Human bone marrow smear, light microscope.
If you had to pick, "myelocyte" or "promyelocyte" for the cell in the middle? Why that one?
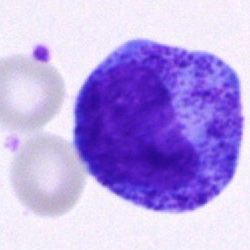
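Promyelocyte. Cytoplasm blue, paler blue on the right side.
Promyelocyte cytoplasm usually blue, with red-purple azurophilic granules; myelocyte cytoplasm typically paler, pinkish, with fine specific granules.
Granules here coarse, dark purple, scattered through the cytoplasm: coarse, not fine. Nucleus fills left and lower part of cell; chromatin dark purple, densely stained.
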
